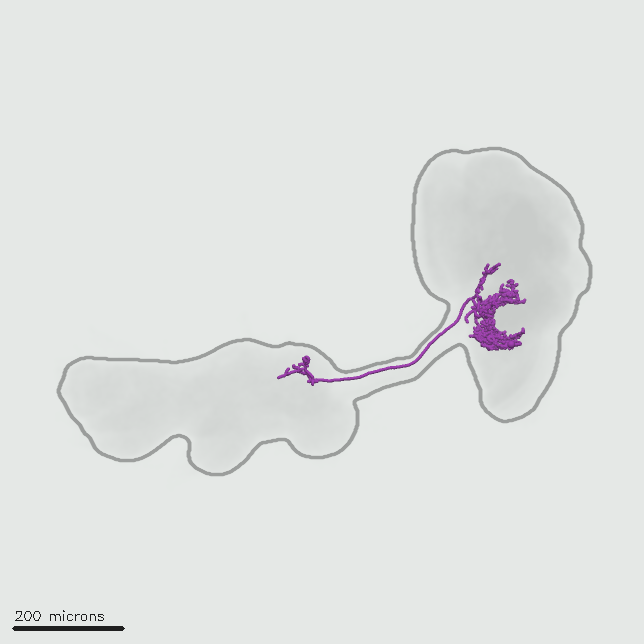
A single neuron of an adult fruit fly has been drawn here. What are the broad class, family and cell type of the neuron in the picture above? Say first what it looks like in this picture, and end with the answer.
Its cell body lies on the right of the picture. By the scale bar it is about 450 microns wide in this view. This is a descending neuron. Its family is DNge. Its cell type is DNge123.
